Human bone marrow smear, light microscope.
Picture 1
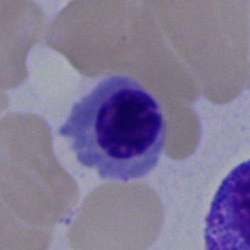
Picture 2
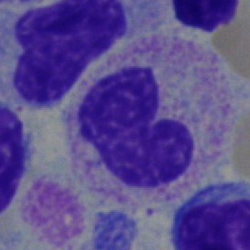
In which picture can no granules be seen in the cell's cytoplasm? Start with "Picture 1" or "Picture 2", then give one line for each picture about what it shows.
Picture 1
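Picture 1: The cytoplasm shows no visible granules.
Picture 2: Fine pinkish-purple granules are scattered throughout the cytoplasm.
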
